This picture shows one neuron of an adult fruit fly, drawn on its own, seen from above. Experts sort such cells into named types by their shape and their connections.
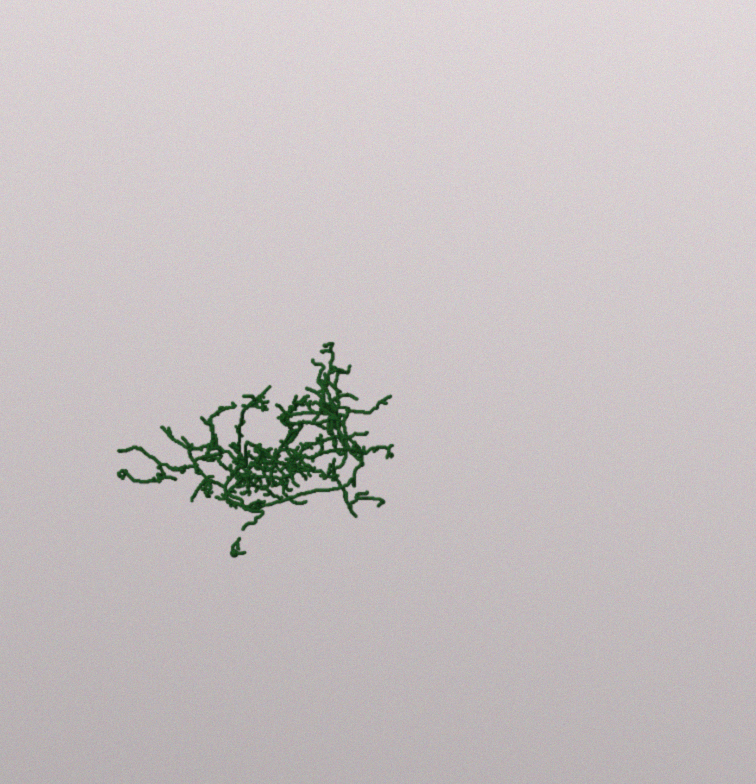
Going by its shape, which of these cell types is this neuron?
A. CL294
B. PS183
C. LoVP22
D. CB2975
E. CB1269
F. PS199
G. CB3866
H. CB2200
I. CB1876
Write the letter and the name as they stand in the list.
F. PS199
